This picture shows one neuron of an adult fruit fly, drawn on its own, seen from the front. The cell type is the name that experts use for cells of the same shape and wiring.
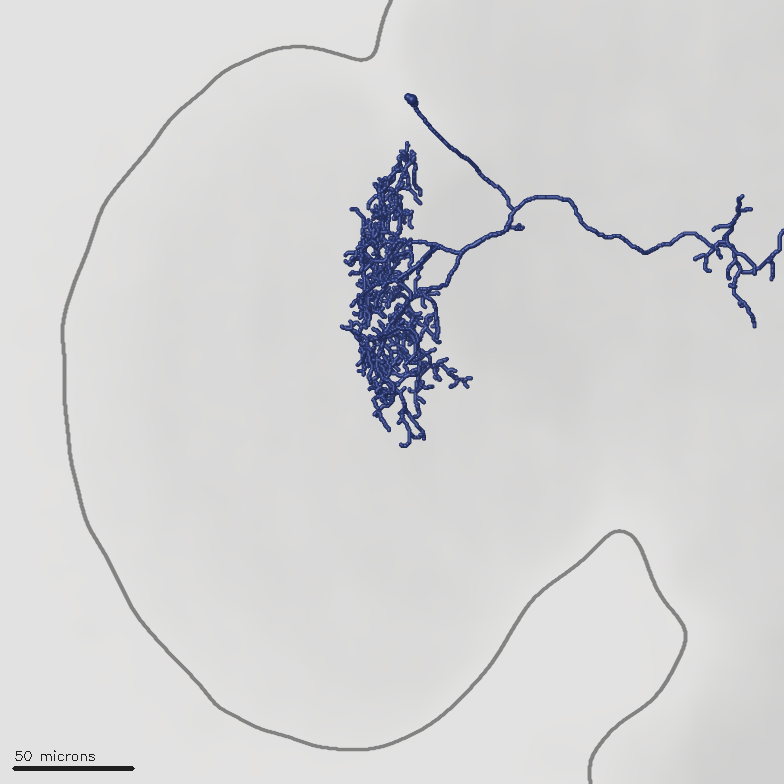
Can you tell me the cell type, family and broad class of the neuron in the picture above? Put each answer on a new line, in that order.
LC35a
hemilineage LHl4_posterior
visual projection neuron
